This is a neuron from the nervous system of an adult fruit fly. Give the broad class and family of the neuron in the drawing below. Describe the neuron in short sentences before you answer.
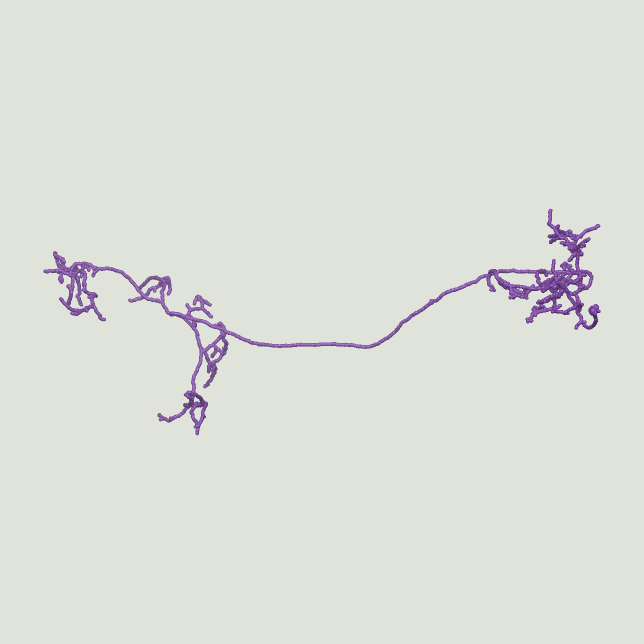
Dozens of branch ends can be seen. As drawn here it is wider than it is tall. This is a descending neuron. Its family is DNg.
